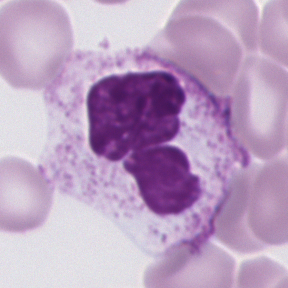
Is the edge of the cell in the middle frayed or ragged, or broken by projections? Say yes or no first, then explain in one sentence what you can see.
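Yes. The cell's outline is irregular and somewhat angular rather than smoothly round.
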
